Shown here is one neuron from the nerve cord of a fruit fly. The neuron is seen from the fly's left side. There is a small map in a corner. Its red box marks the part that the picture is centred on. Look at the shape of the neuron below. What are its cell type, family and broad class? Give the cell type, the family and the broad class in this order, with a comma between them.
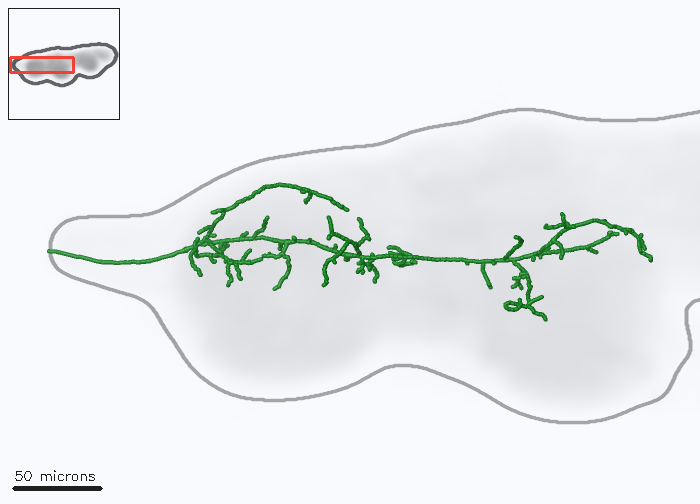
DNge059, DNge, descending neuron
